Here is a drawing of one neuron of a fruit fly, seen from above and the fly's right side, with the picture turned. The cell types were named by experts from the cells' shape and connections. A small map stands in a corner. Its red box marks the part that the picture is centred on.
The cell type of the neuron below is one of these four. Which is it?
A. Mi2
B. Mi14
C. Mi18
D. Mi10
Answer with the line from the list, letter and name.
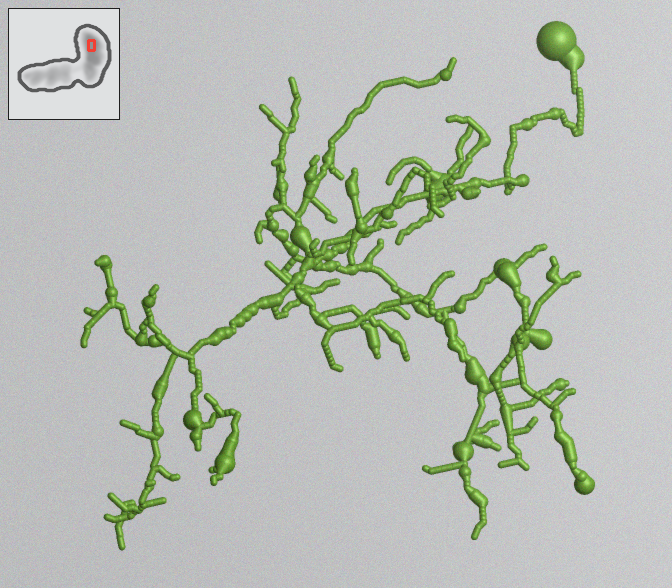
B. Mi14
